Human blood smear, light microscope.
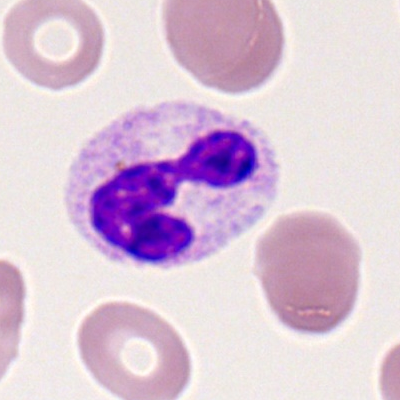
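Segmented neutrophil, the cell in the middle of this stained blood smear. Its outline is roughly round, and no nucleoli show in the nucleus. The cytoplasm is pale pinkish-lilac, with fine lilac granules scattered through it.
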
